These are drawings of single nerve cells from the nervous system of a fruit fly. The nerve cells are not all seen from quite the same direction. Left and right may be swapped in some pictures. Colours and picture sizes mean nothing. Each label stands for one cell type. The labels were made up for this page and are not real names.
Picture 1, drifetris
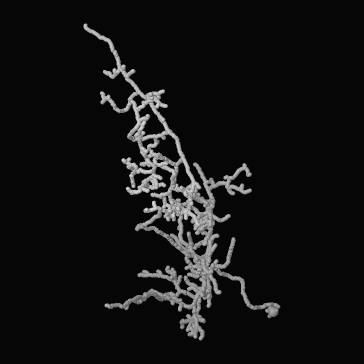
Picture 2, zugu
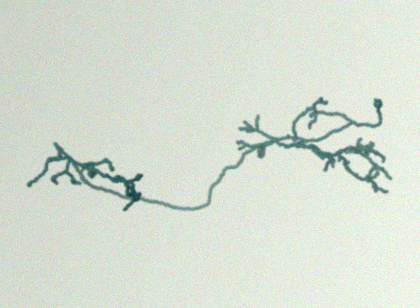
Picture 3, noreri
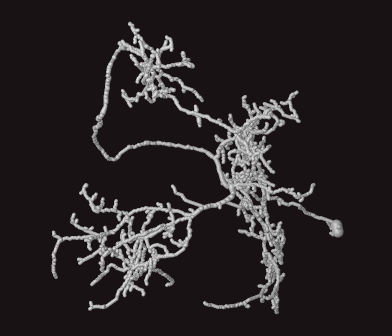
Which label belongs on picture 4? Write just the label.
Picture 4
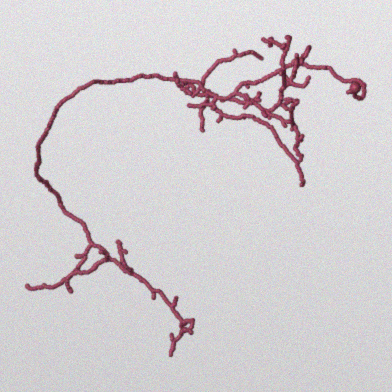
zugu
